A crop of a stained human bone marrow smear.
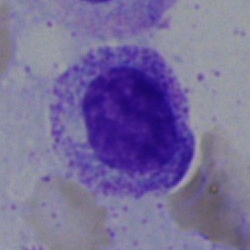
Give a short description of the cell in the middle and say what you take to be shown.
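Notice first that the nucleus sits off-centre, pushed toward the right edge of the cell. Its chromatin is dark purple and dense. Numerous purple granules fill the cytoplasm, crowding most thickly toward the cell margin. Beside the left side of the nucleus lies a pale, nearly clear zone of cytoplasm. We call this cell a myelocyte.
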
